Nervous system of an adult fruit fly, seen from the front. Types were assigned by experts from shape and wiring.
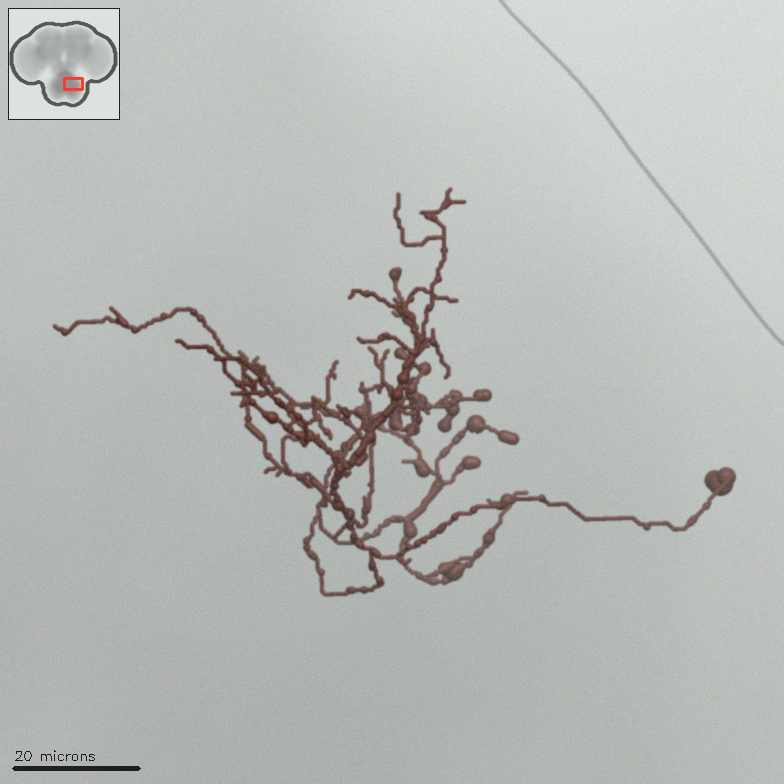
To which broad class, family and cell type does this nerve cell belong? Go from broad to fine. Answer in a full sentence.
A nerve-cord intrinsic neuron of hemilineage 09A, type IN09A042.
